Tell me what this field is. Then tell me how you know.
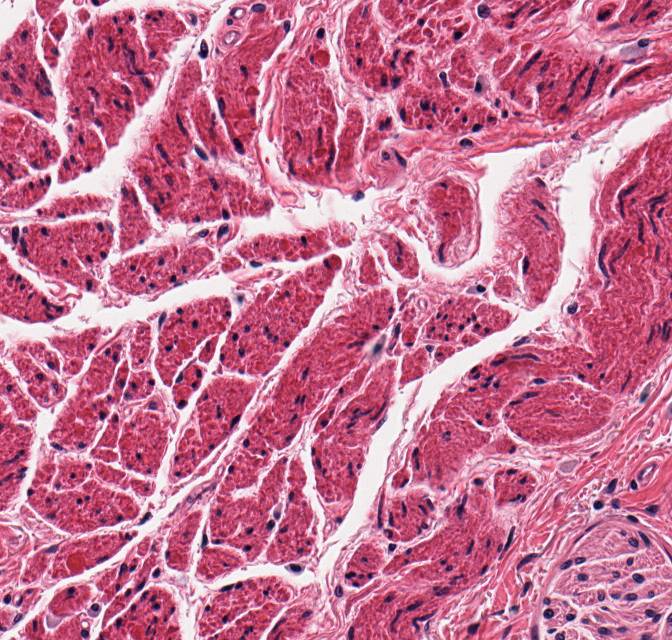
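Smooth muscle makes up this field. Point one: it is built of bundles separated by thin pale septa and clefts. Point two: near the right edge the cells run lengthwise with elongated cigar-shaped nuclei. Point three: the cytoplasm is deeply eosinophilic, a strong red-pink.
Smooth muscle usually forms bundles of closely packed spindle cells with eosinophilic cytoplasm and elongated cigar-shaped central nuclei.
No epithelium, glands or fat cells appear.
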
